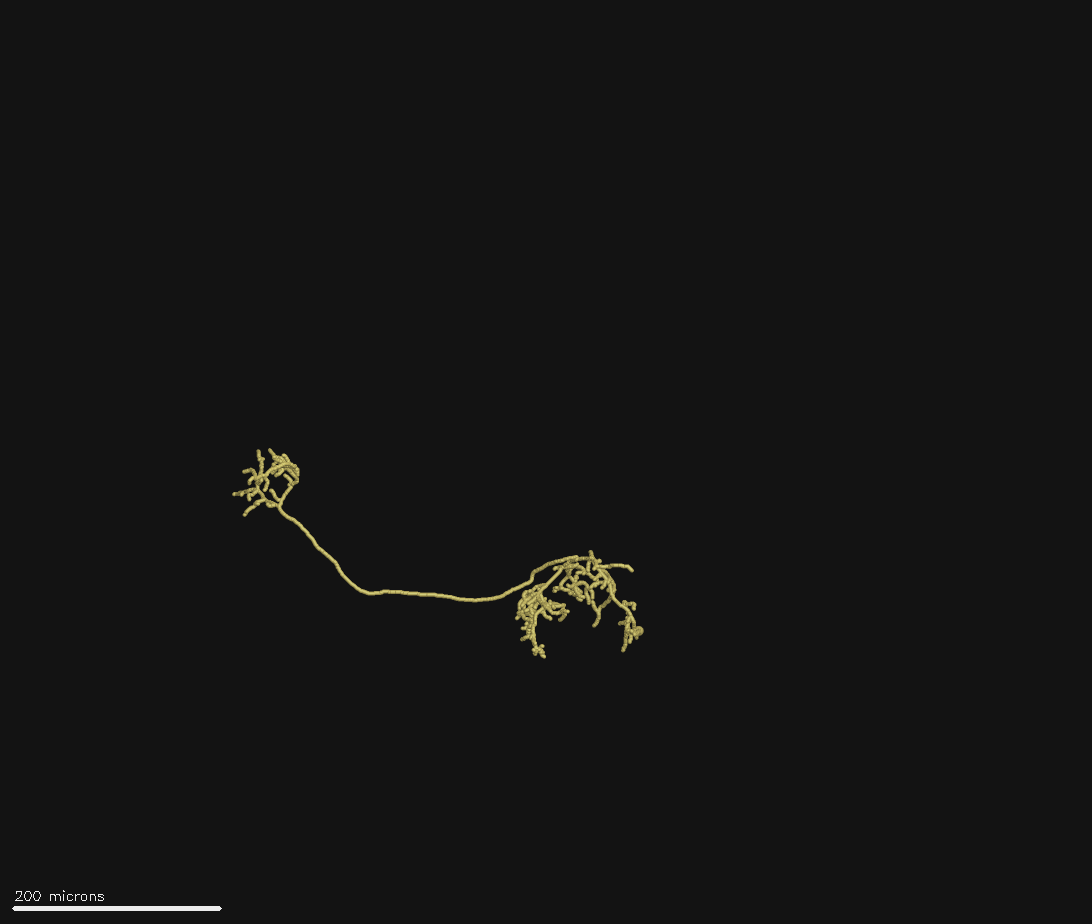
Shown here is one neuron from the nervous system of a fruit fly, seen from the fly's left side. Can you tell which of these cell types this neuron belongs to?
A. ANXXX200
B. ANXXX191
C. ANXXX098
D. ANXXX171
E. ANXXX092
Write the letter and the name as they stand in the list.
B. ANXXX191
